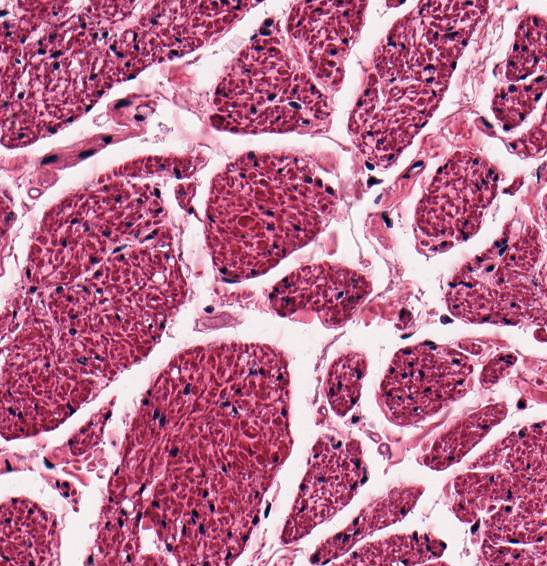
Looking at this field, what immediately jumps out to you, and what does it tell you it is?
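The answer is smooth muscle, cut in cross-section as rounded and angular bundles filling the whole field. Each bundle holds small, closely packed polygonal profiles with pink cytoplasm.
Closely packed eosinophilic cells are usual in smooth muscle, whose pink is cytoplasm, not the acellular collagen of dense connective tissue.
Thin loose pale strands with few spindle-shaped nuclei separate bundles of widely varying size.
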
